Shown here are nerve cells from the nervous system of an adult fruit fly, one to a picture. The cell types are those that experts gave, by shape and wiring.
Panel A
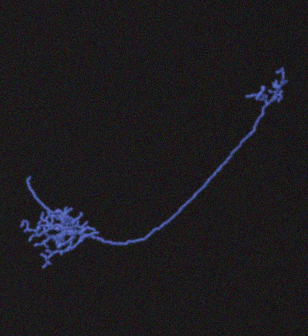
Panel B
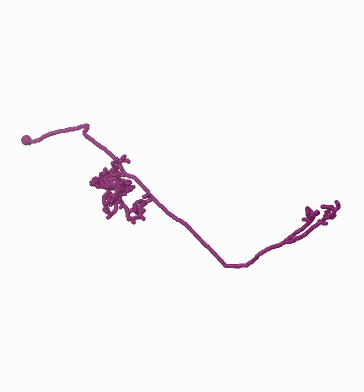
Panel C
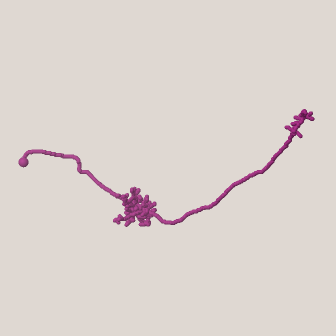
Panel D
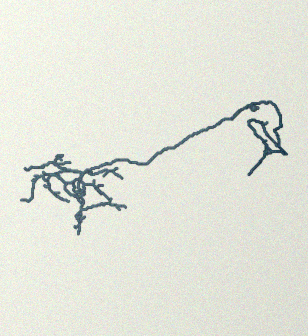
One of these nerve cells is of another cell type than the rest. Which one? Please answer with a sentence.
Panel D is the odd one out.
